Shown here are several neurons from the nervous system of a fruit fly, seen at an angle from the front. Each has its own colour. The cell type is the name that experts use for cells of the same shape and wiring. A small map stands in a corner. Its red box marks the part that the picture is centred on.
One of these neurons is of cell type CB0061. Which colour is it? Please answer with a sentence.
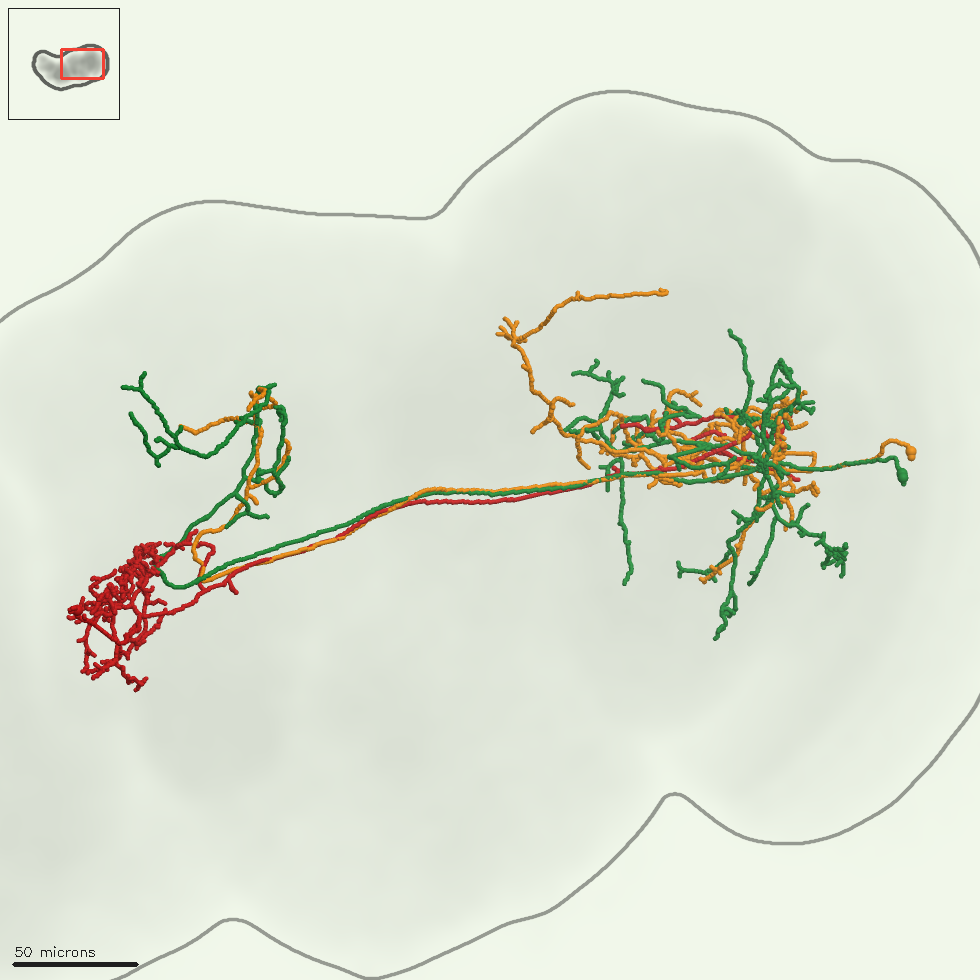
The colour is orange.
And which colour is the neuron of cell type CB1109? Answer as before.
The colour is red.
